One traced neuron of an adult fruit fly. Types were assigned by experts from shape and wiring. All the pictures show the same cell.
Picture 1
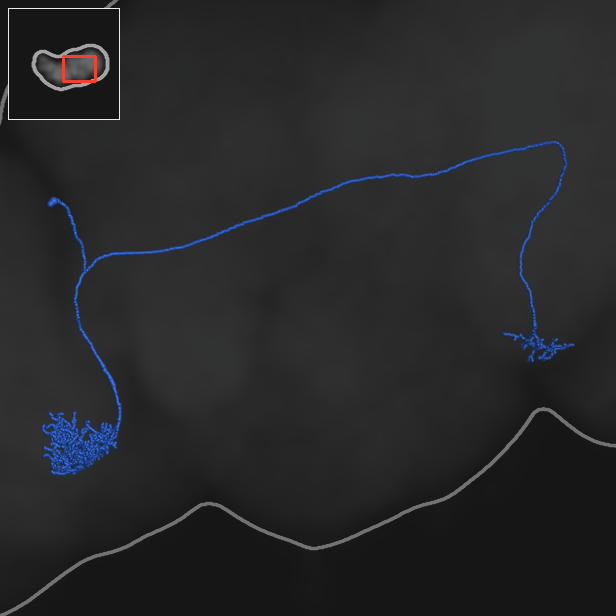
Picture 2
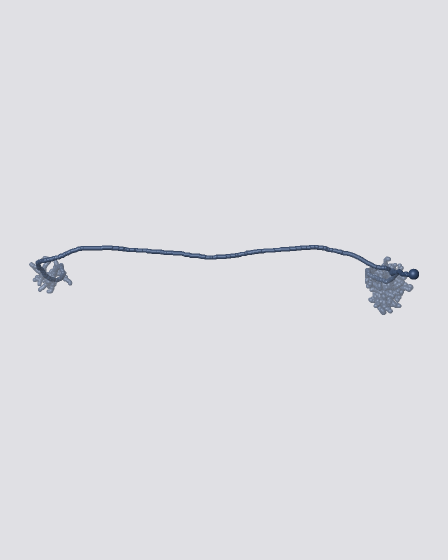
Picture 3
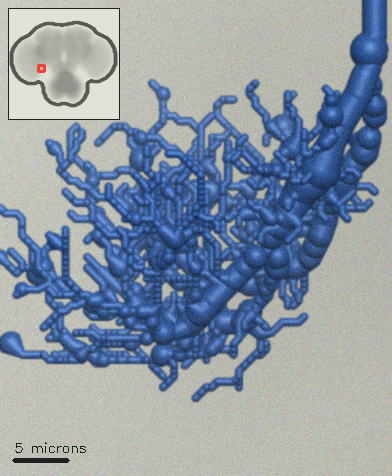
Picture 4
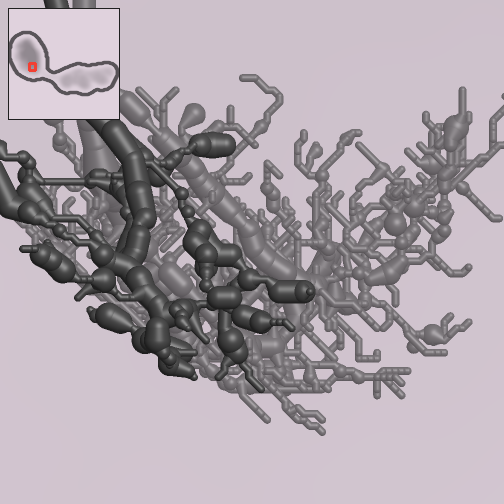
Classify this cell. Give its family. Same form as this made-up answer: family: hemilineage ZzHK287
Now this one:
family: hemilineage VPNp1_lateral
